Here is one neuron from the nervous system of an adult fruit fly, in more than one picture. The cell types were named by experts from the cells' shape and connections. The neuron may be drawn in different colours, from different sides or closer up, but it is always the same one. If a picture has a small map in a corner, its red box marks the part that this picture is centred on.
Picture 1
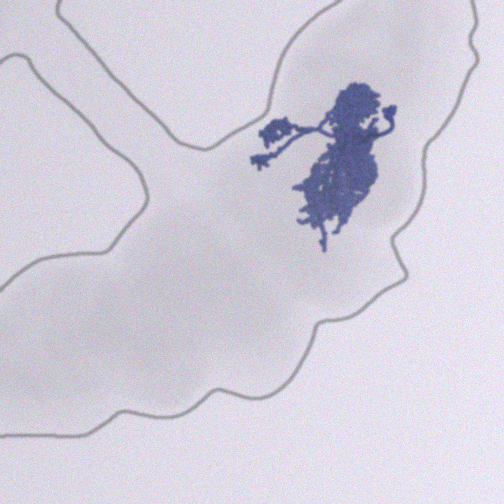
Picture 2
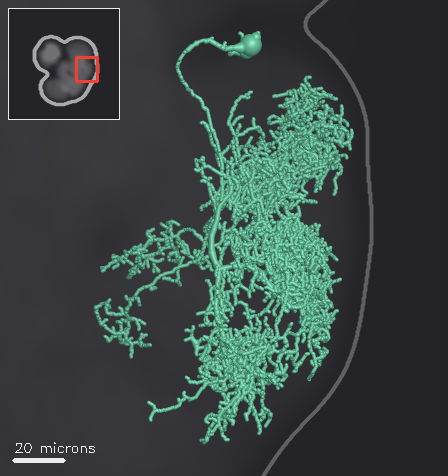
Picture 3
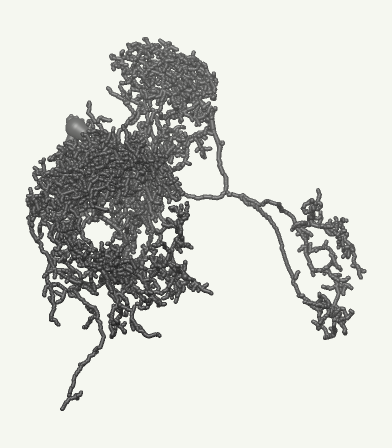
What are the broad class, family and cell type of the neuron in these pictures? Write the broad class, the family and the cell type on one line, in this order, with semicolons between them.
central-brain intrinsic neuron; LHCENT; LHCENT1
